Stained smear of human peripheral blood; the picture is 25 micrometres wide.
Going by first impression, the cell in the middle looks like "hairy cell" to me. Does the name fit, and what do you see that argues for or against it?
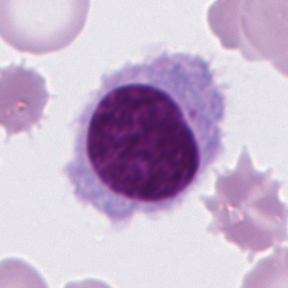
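First, the edge is ragged all round, set with many fine hair-like projections. Second, the nucleus is a smooth, unindented oval filling about 50% of the cell's area, with no distinct nucleolus. Third, the cytoplasm has no distinct granules, only a faint mottled texture. Spiky-edged red cells lie near it on the left and right, not touching it.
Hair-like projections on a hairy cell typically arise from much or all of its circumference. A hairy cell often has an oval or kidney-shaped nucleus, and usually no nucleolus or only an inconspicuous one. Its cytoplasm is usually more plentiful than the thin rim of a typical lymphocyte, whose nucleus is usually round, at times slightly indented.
The projections all round, the oval nucleus and the absent nucleolus thus speak for hairy cell, while a nucleus filling only about 50% of the cell argues against typical lymphocyte. The cell is a hairy cell.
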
